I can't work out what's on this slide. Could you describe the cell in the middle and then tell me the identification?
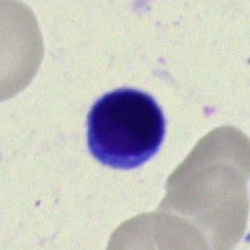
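Start with the outline: it is round and smooth. Now look at the chromatin, which is dense and very dark purple. Only along the lower edge will you find any cytoplasm, a thin blue crescent, and you won't see granules in it. Your cell is a lymphocyte.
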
